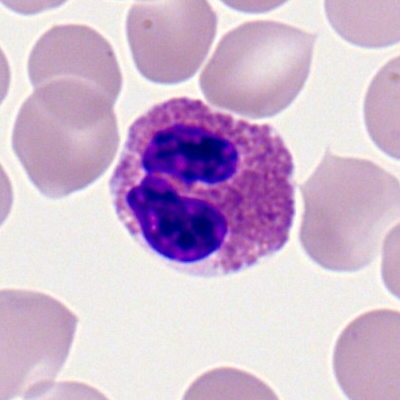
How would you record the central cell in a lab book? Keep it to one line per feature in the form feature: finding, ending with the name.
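Nucleus: two lobes, one above the other
Chromatin: dark purple, coarsely clumped
Nucleoli: none visible
Identification: eosinophil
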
